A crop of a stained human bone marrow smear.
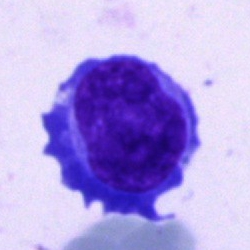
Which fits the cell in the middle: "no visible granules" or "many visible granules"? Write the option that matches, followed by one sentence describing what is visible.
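No visible granules. No granules are visible in the cytoplasm.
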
